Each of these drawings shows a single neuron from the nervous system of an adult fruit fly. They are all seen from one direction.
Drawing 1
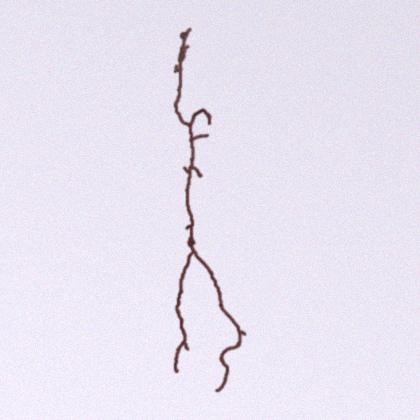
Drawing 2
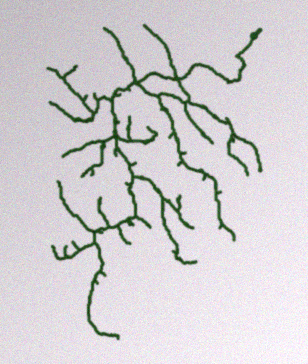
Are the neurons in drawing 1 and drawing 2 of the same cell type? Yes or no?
no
